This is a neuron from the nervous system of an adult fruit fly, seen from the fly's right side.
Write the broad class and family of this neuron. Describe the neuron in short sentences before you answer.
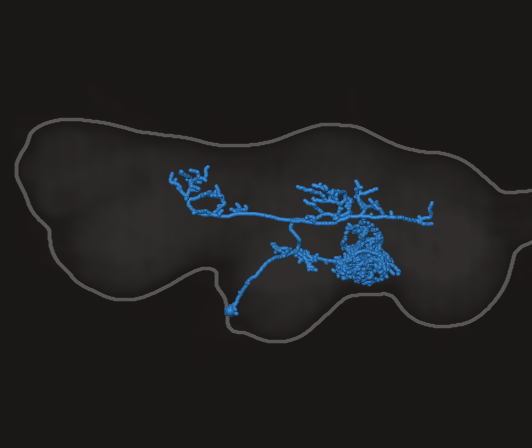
As drawn here it is wider than it is tall. This is a nerve-cord intrinsic neuron. Its family is hemilineage 06B.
